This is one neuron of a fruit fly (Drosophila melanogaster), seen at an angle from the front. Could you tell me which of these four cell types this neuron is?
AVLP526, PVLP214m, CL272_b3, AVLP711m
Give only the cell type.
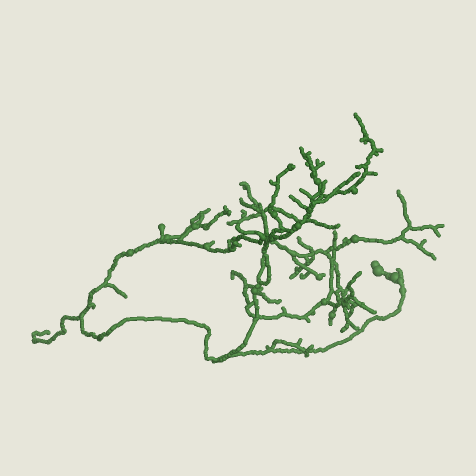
CL272_b3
